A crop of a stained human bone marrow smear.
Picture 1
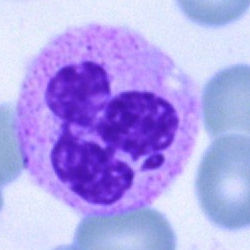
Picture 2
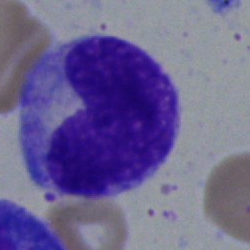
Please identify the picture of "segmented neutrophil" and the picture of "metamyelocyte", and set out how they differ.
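A segmented neutrophil is shown in picture 1 and a metamyelocyte in picture 2. Both cells have a round outline, which in the segmented neutrophil is also smooth. The nucleus of the metamyelocyte bears a notch on its left side that gives it a kidney shape, and it fills most of the cell, lying towards the right. A paler, almost clear zone of cytoplasm occupies that notch. The segmented neutrophil has dark purple, coarsely clumped chromatin, and its cytoplasm contains no vacuoles. Red cells lie near the metamyelocyte but do not overlap it.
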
